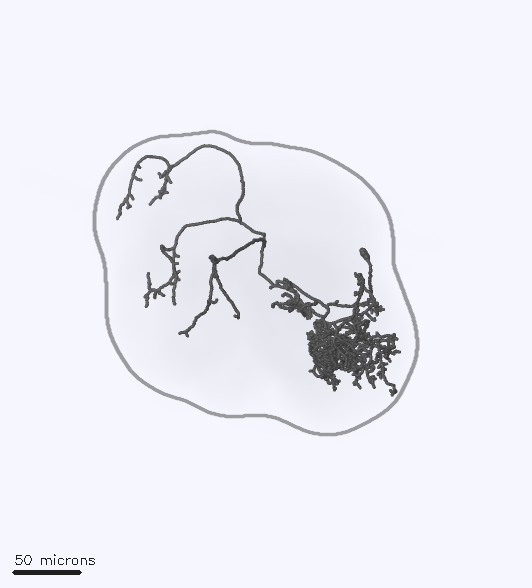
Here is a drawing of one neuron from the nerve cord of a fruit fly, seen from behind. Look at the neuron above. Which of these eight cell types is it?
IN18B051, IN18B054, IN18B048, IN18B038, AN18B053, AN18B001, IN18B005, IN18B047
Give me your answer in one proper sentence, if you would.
Cell type IN18B005 is what this neuron is.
